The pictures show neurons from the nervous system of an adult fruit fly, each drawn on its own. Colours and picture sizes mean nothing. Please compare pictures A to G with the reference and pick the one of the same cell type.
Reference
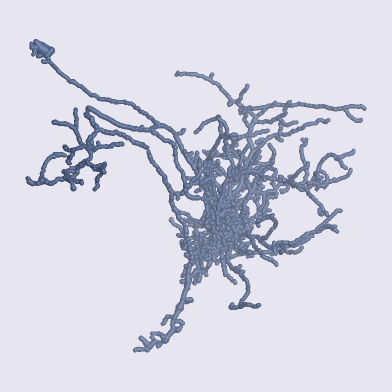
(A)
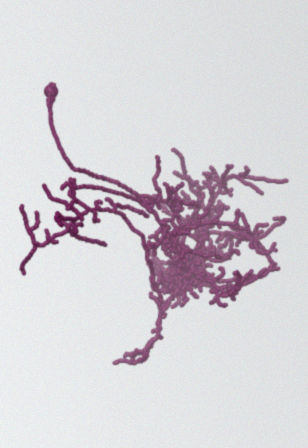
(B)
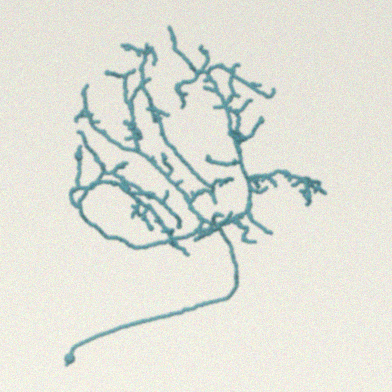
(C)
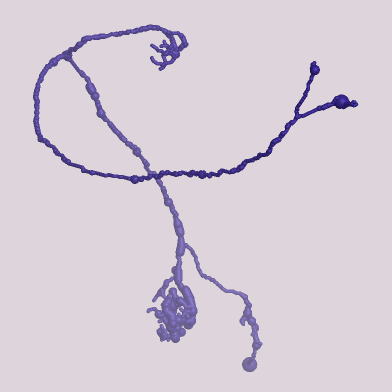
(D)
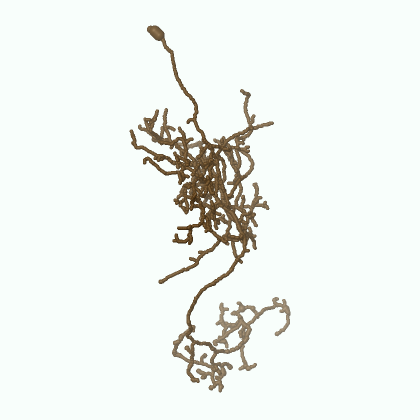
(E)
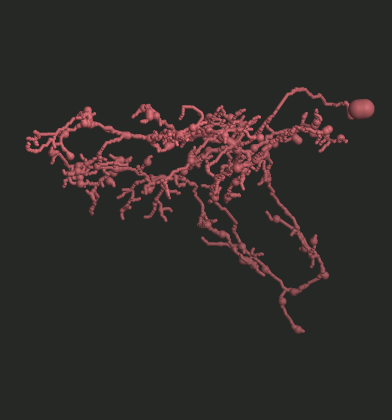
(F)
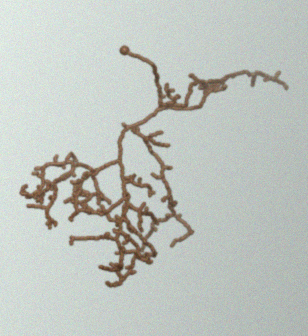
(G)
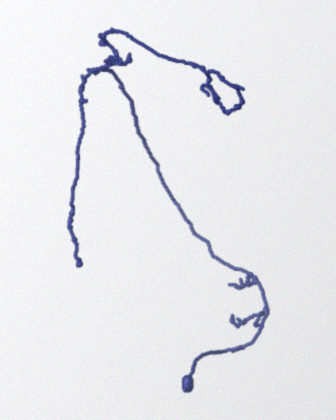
Picture A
